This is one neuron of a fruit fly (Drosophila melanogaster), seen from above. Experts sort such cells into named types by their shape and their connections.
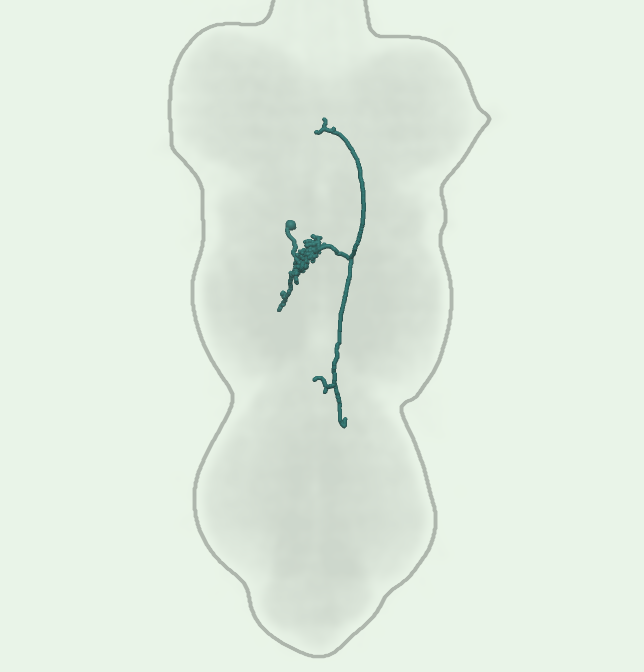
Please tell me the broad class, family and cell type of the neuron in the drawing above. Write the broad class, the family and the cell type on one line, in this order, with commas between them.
nerve-cord intrinsic neuron, hemilineage 10B, IN10B028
